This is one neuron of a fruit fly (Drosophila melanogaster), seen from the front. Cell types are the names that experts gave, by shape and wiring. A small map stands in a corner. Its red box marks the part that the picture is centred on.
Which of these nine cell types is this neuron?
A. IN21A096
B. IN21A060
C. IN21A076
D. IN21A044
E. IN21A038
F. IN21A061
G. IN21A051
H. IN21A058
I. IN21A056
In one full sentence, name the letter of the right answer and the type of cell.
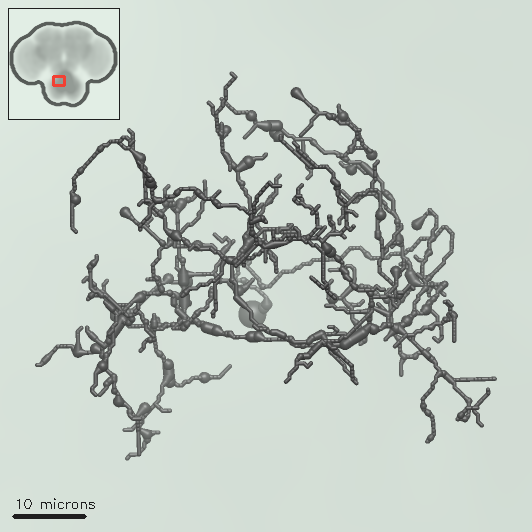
The neuron represents the cell type IN21A061, found under option F.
